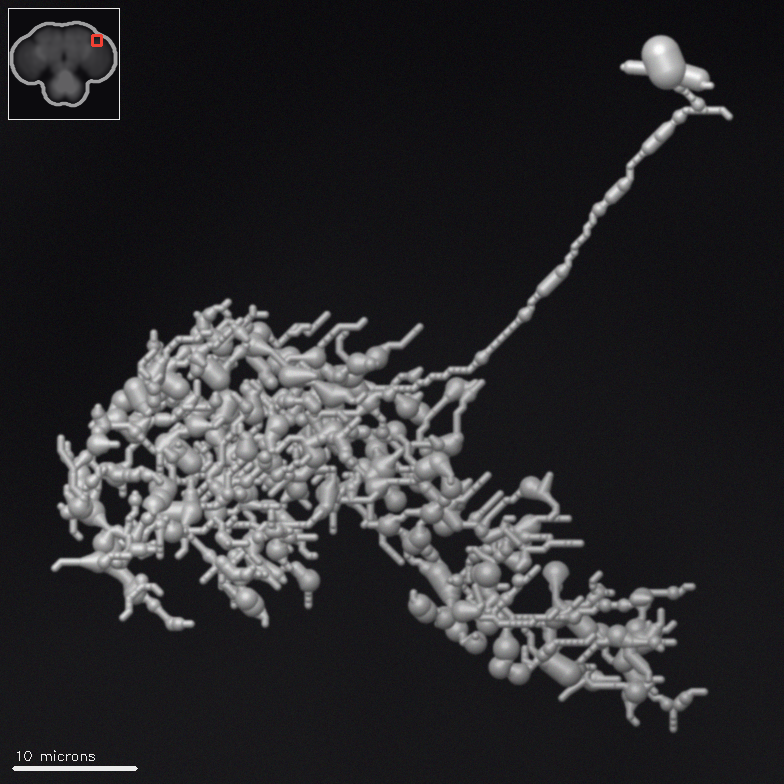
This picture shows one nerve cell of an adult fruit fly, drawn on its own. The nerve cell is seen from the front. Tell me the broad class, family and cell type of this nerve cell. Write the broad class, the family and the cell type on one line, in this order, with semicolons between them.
optic-lobe intrinsic neuron; Pm; Pm10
